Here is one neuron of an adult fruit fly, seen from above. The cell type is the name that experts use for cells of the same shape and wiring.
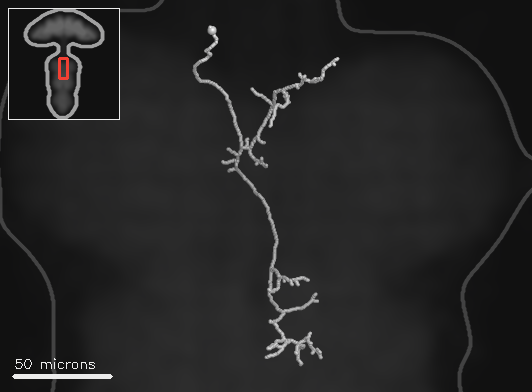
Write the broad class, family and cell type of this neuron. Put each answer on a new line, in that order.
nerve-cord intrinsic neuron
hemilineage 09B
IN09B053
